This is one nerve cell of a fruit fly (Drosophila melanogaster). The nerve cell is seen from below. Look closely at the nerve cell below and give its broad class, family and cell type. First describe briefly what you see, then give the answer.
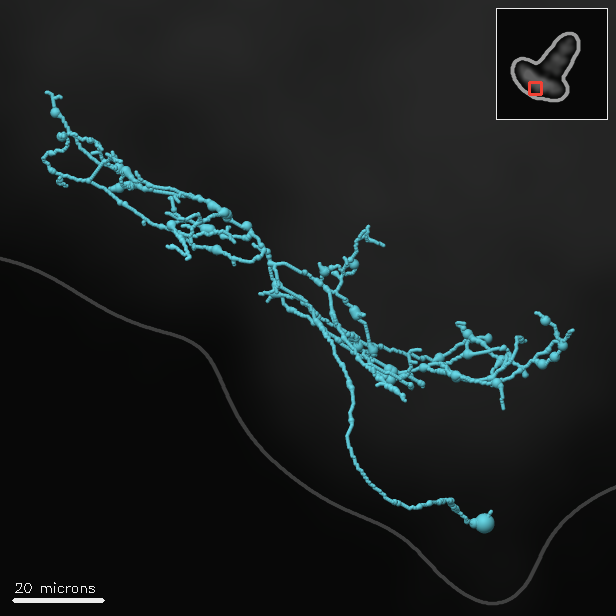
The cell body is at the lower right of the picture. From left to right in the picture it spans about 120 microns. The picture shows dozens of branch ends. It is a central-brain intrinsic neuron. Its family is hemilineage TRdm. It is of cell type GNG275.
